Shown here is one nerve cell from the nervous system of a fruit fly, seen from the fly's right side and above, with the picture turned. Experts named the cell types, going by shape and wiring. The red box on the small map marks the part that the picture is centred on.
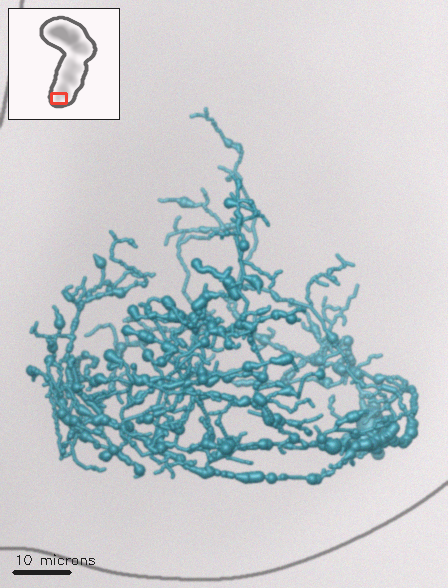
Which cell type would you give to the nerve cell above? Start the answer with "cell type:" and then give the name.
cell type: INXXX265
